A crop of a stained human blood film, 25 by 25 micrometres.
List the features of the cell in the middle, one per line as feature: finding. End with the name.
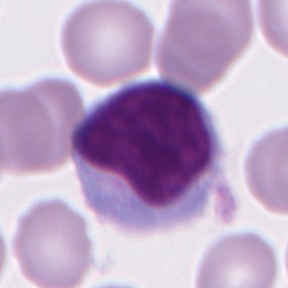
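Nuclear outline: irregular and somewhat angular, not round
Chromatin: dark purple and coarse, with clumped streaks
Nucleoli: none seen
Cytoplasmic granules: none distinct
Identification: typical lymphocyte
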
